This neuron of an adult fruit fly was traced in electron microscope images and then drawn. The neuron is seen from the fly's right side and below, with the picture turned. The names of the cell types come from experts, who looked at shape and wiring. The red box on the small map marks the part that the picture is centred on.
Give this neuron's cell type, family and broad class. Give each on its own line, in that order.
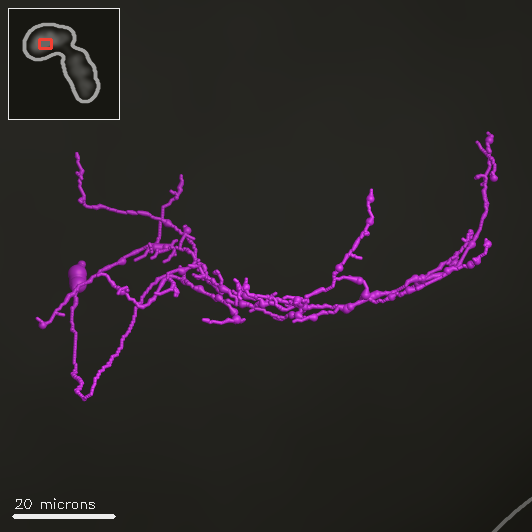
CB2920
hemilineage LHd2
central-brain intrinsic neuron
